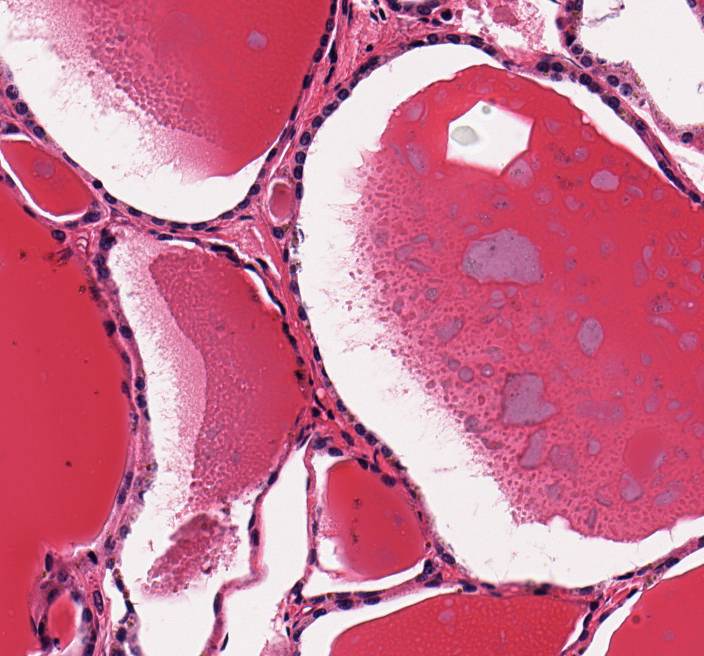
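Thyroid, built of closely packed rounded follicles of widely varying size; the largest sits at the centre-right of the field. Look inside each follicle and you will see the lumen filled with dense, bright pink colloid. Now trace the lining: a single layer of flattened to low cuboidal epithelial cells, their small, dark-staining, oval nuclei set in one row.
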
